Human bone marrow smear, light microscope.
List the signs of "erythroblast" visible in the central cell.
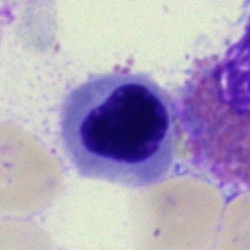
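Yes, this cell is an erythroblast, so let's go through what in it fits. Look first at the nucleus: its chromatin is dense and a very dark purple all the way through.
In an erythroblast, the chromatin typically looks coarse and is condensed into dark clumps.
That dense, dark chromatin goes well with the name. Now search the nucleus for nucleoli; you won't find any.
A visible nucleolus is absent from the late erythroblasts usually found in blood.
So the missing nucleoli fit as well. Beyond that, the outline of the cell is roughly round with a smooth edge, and the cytoplasm shows no visible granules.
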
